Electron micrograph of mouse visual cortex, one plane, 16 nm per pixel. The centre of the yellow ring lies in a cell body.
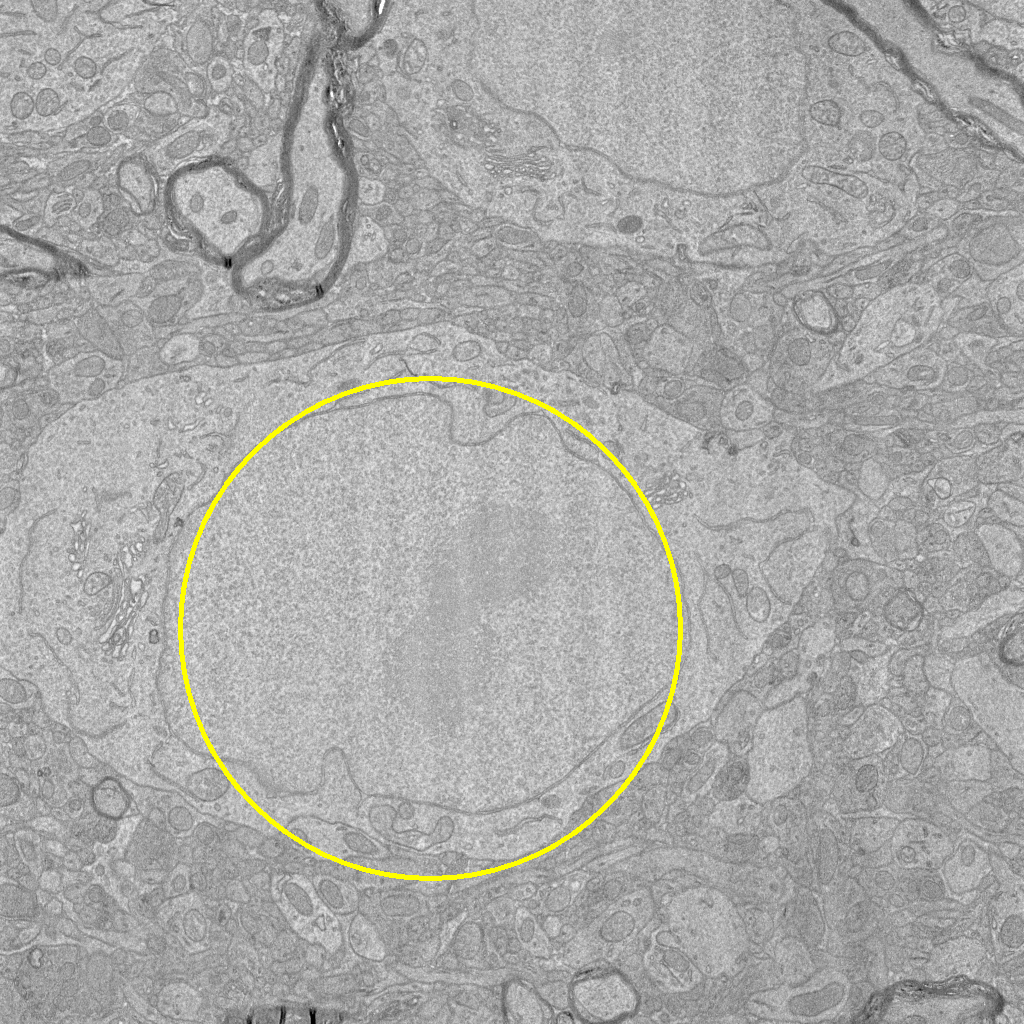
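Excitatory neuron. The large, roundish nucleus occupies most of the ring. Its chromatin is pale and finely dispersed, without a thick dark band lining the envelope. Golgi stacks lie in the broad cytoplasm to the left of the nucleus, and no large dark dense bodies appear in the cytoplasm.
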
